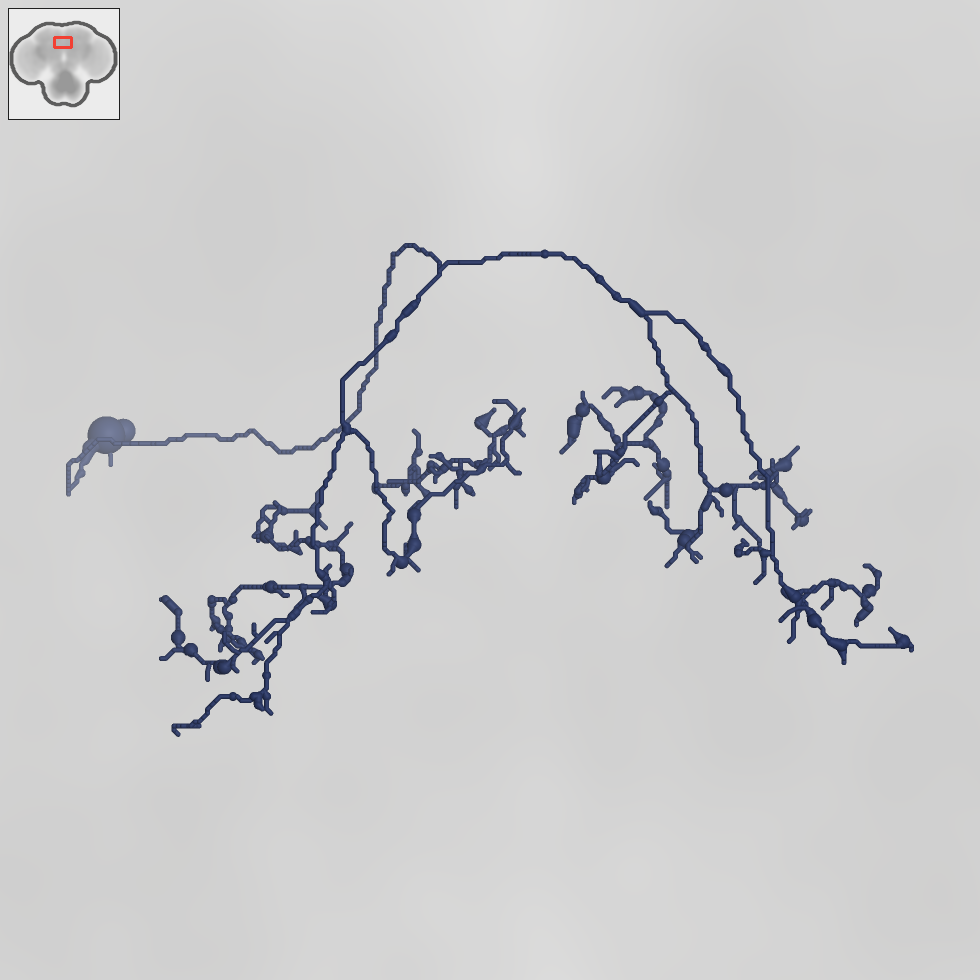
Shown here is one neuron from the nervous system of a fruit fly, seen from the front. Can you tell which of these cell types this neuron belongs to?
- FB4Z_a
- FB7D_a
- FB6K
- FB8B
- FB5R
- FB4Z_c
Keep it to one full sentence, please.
The cell type of this neuron is FB4Z_c.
